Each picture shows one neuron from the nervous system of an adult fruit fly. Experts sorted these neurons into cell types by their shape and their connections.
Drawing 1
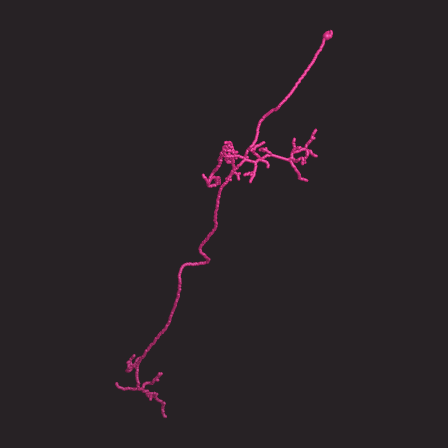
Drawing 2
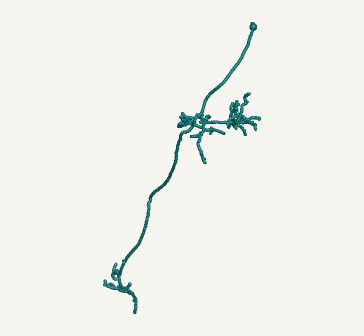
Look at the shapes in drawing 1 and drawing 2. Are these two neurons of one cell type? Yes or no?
yes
